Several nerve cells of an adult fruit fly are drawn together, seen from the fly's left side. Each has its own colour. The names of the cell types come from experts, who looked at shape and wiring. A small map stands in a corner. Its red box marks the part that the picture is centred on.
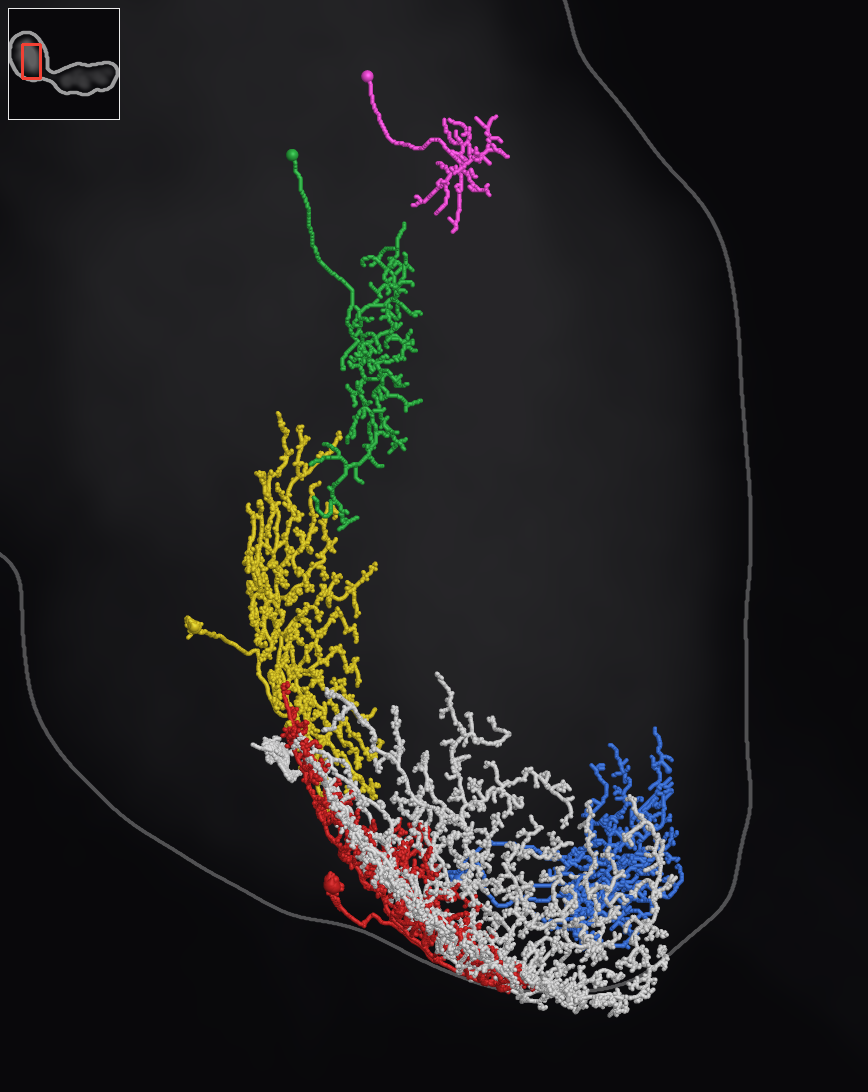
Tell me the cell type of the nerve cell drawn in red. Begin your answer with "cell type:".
cell type: Dm6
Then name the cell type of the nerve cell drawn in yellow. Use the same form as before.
cell type: Dm18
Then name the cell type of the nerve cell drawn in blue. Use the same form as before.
cell type: Dm1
